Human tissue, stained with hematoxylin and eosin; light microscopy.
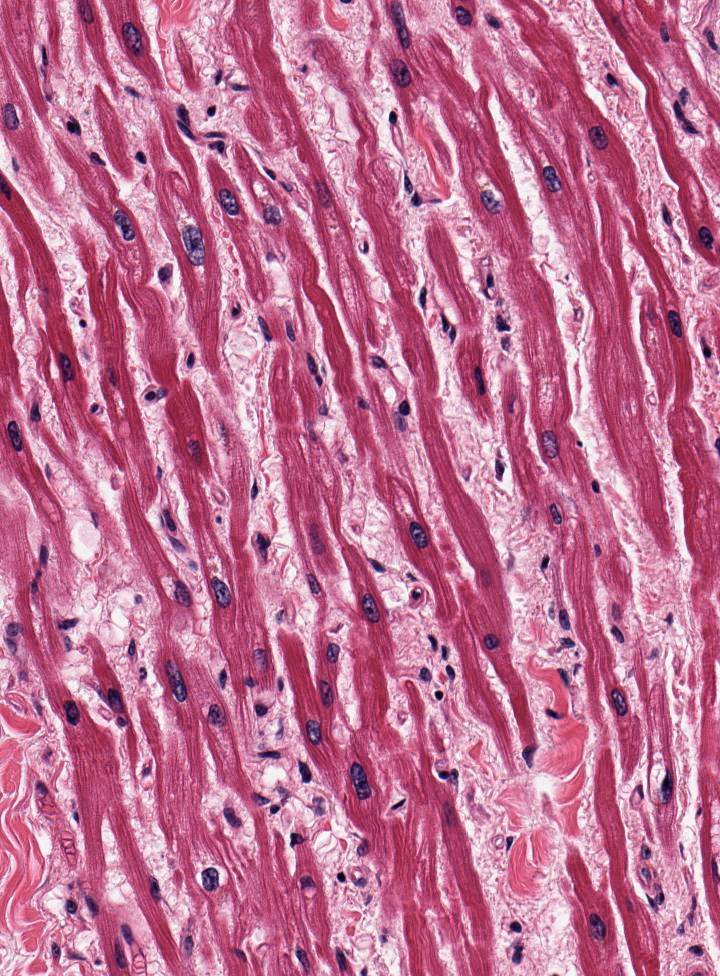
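Atrial appendage of the heart, stained with haematoxylin and eosin. Notice how the muscle fibres branch and rejoin their neighbours along their length. Their cytoplasm stains deep pink, with fine lines running lengthwise. Between the fibres lie wide spaces of pale, loose, wispy tissue, holding small dark spindle and round nuclei scattered singly.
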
